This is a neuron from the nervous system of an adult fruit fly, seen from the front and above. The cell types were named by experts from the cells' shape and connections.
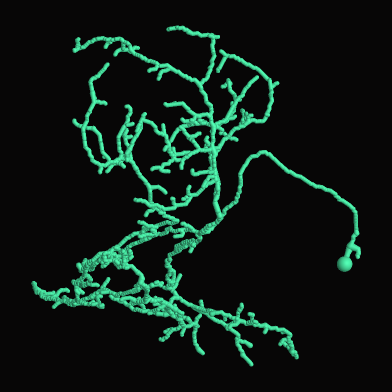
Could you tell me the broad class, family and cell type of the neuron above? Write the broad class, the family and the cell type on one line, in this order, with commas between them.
central-brain intrinsic neuron, hemilineage AOTUv1_medial, CRE044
